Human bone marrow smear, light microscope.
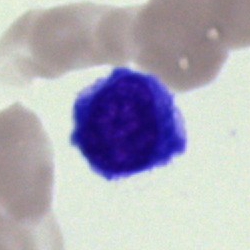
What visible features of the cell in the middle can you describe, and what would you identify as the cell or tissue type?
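Looking at the outline, it is roughly round, though the edge is slightly bumpy and irregular. The nucleus seems to fill nearly the whole cell, staining a deep purple-blue and dense throughout. I can make out no cytoplasmic granules. It is an erythroblast.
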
